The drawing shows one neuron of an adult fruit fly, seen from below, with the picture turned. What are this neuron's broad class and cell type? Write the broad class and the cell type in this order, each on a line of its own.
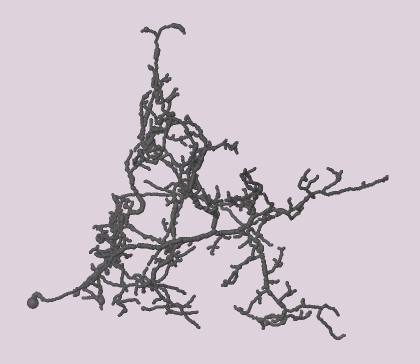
central-brain intrinsic neuron
GNG188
